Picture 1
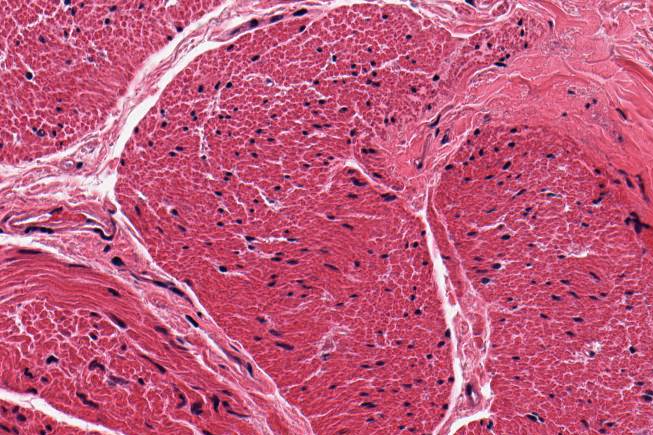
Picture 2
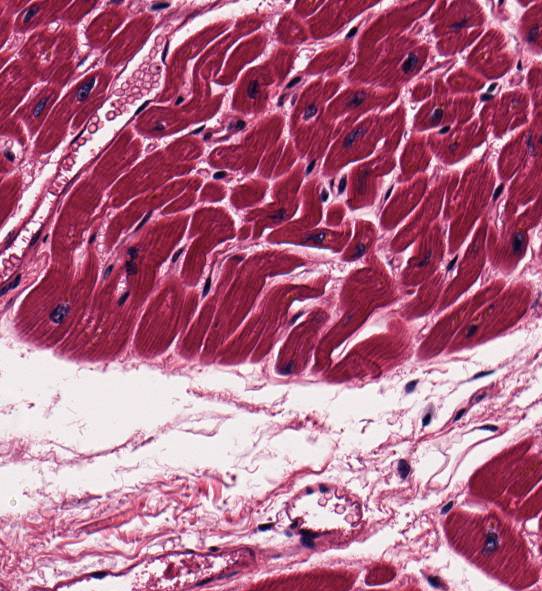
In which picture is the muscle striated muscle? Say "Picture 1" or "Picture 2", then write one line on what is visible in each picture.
Picture 2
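In picture 1: The field is made up of large bundles of smooth muscle separated by thin strands of connective tissue.
In picture 2: Cardiac muscle fills the upper two-thirds of the field, and loose connective tissue fills the lower third.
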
